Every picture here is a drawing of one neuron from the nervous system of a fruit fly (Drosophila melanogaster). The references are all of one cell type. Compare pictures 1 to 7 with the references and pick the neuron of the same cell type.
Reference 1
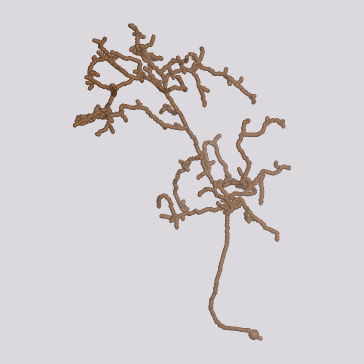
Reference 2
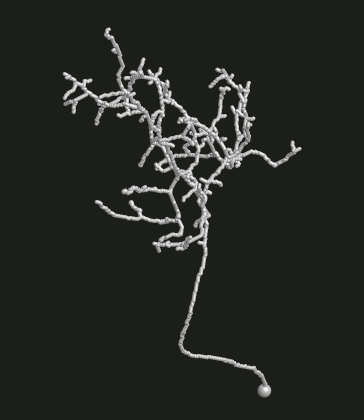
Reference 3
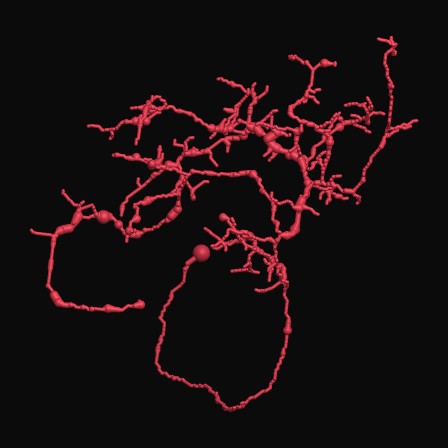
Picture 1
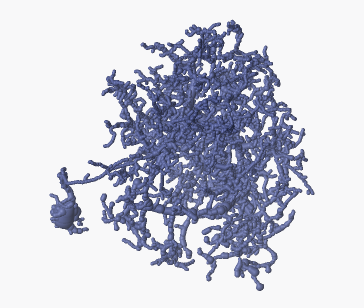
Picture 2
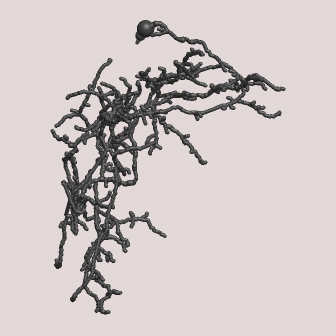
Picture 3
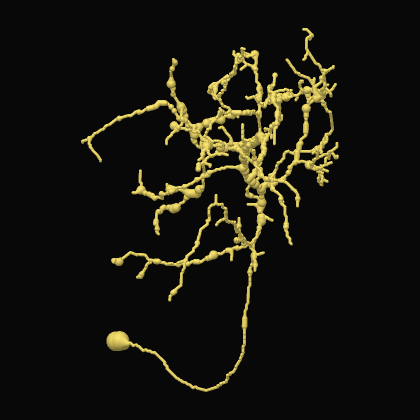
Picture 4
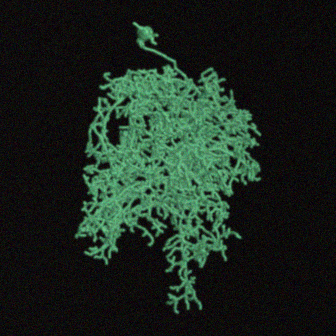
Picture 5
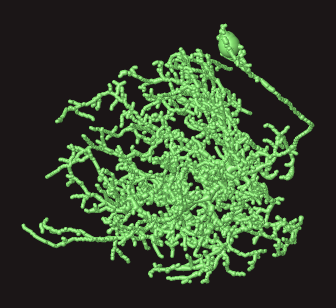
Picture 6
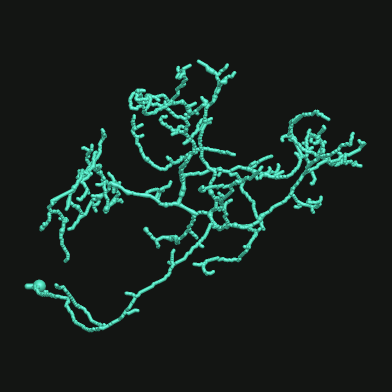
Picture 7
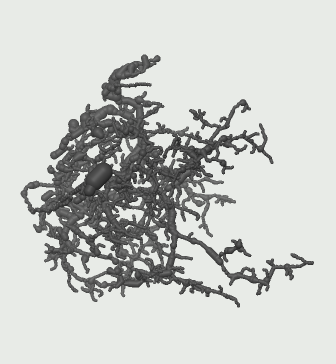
3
